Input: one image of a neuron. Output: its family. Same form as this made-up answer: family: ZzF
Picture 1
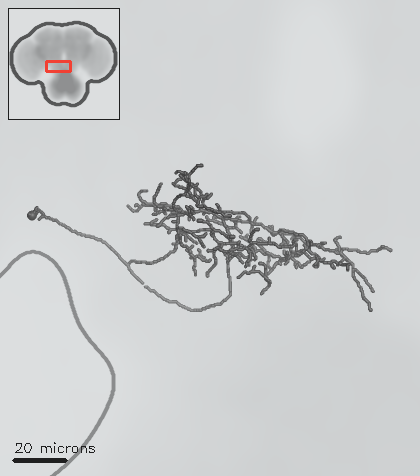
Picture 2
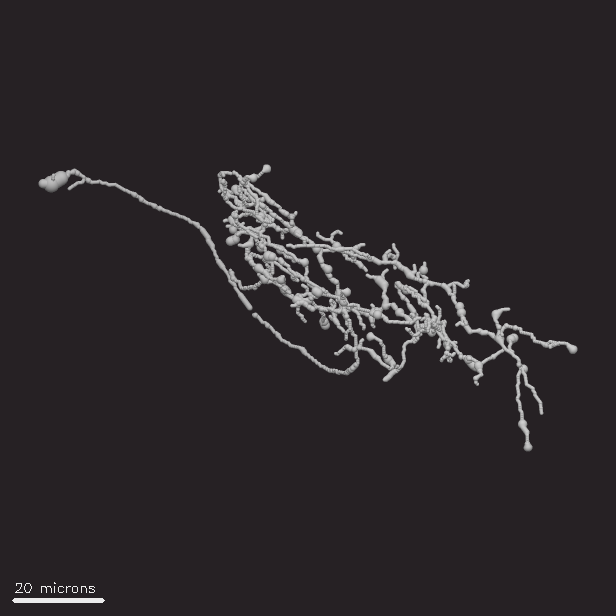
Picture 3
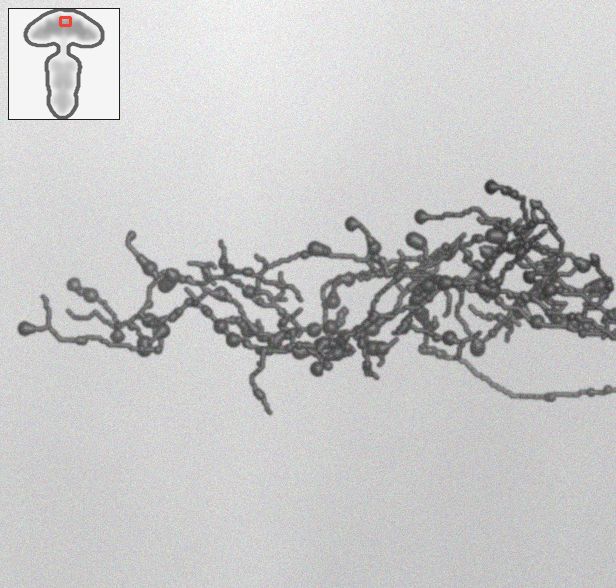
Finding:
family: hemilineage MD_SA1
